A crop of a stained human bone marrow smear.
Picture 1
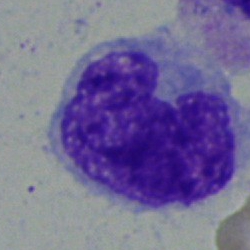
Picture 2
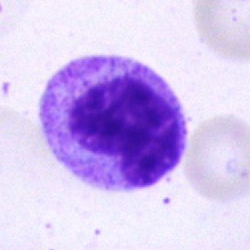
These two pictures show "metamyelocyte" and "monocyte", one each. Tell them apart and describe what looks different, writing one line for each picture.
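Picture 1 is a monocyte. No granules can be seen in the cytoplasm.
Picture 2 is a metamyelocyte. Fine purple granules are scattered through the cytoplasm.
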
